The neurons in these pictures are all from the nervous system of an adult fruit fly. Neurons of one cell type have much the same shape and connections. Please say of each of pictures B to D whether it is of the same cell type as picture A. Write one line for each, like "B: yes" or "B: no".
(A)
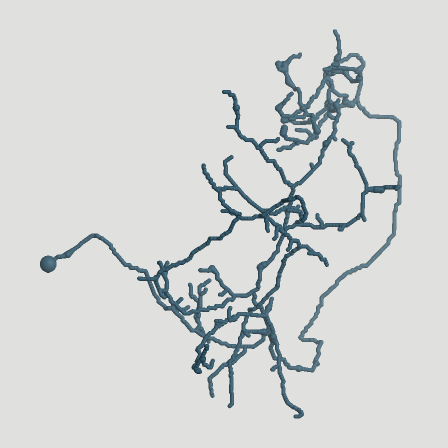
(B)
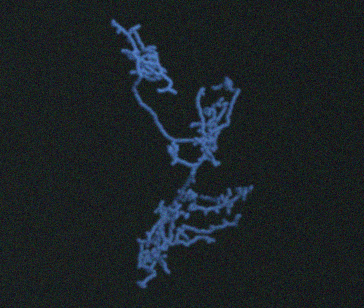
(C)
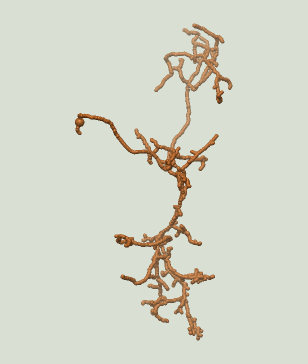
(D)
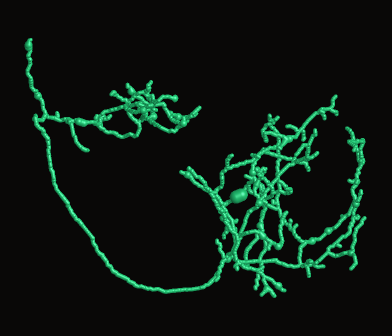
B: no
C: no
D: yes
